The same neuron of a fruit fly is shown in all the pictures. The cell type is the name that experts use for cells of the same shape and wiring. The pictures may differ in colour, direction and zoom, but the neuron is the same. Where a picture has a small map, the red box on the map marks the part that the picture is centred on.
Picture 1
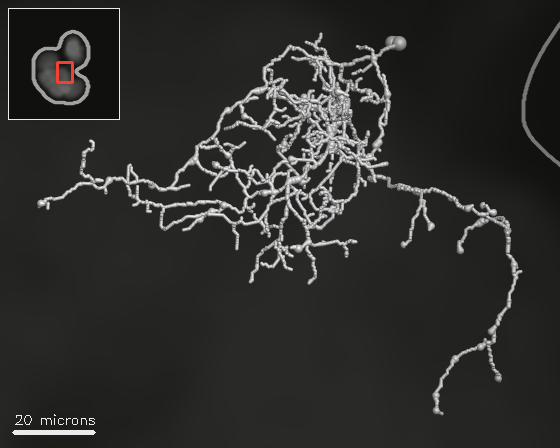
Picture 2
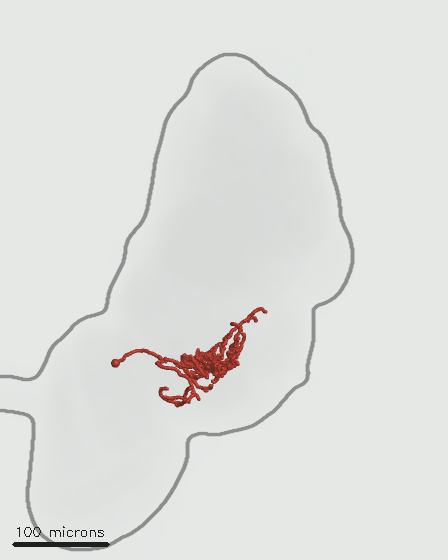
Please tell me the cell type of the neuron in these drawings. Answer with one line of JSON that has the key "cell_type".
{"cell_type": "GNG611"}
